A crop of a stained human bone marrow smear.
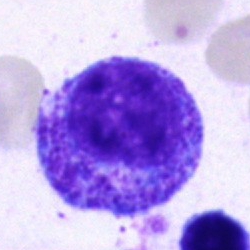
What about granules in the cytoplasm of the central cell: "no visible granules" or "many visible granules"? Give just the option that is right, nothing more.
Many visible granules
